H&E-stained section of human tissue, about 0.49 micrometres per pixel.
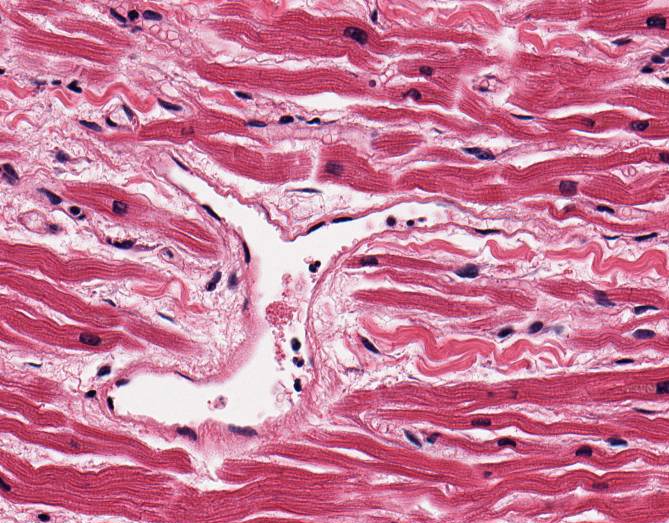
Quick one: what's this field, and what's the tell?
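Tissue: myocardium. Striated muscle fibres fill most of the field, running mainly left to right. Fine transverse cross-striations along the fibres; some fibres branch and join neighbours.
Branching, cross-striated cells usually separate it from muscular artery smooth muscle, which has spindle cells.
Central vascular space: a small cluster of red blood cells, a few scattered cells.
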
